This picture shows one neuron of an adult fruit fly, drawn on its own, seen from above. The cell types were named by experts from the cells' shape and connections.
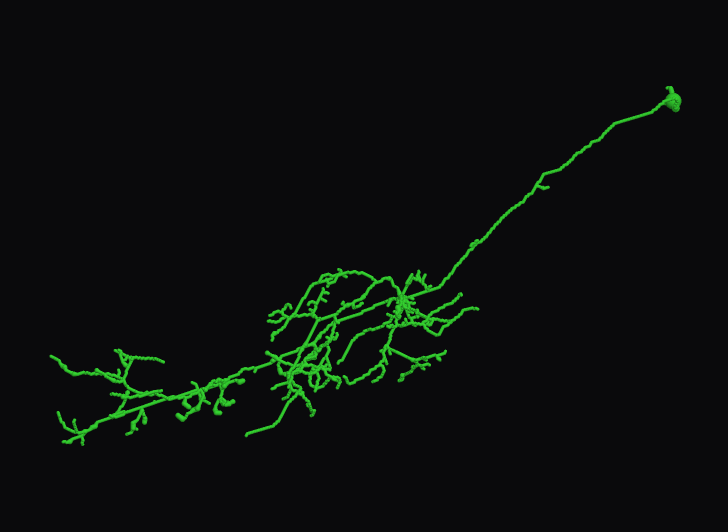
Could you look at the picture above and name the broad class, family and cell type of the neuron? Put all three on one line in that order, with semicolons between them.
nerve-cord intrinsic neuron; hemilineage 16B; IN16B059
